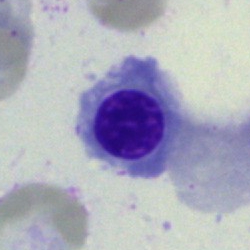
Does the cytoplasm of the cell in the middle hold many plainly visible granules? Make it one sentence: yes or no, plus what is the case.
No, this cell has a cytoplasm without visible granules.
